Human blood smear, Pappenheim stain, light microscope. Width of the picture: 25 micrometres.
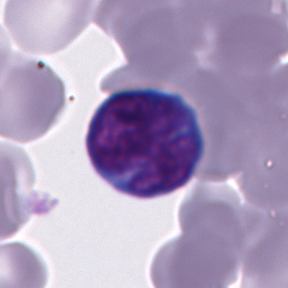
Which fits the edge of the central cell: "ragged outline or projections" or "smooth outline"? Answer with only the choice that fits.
Smooth outline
